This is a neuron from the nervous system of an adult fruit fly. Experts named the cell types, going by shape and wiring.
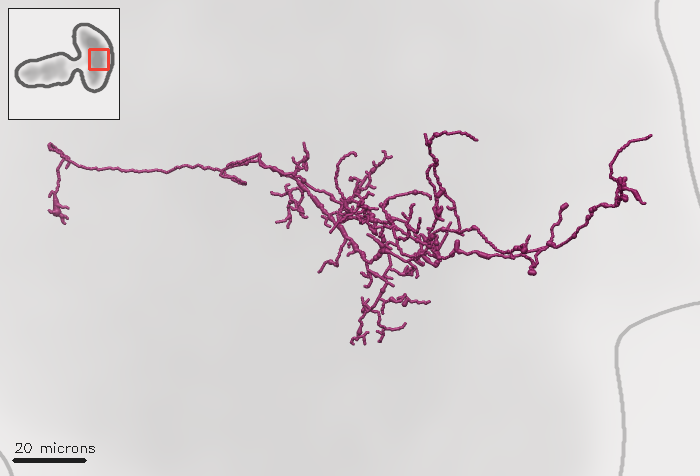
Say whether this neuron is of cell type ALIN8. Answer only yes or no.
yes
